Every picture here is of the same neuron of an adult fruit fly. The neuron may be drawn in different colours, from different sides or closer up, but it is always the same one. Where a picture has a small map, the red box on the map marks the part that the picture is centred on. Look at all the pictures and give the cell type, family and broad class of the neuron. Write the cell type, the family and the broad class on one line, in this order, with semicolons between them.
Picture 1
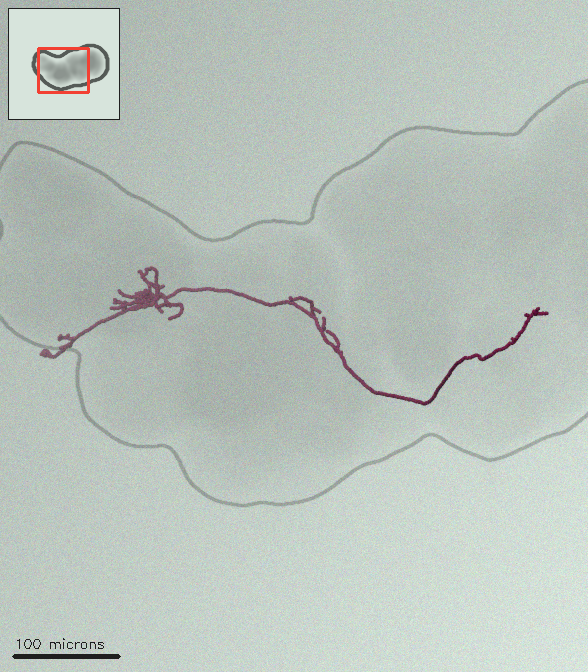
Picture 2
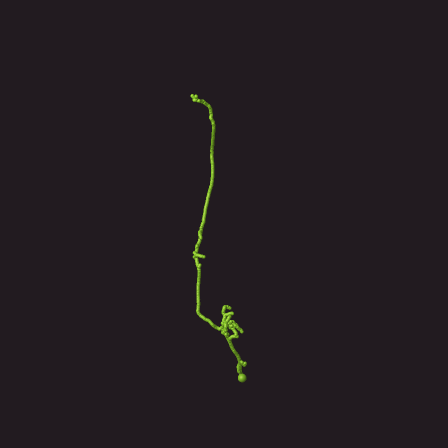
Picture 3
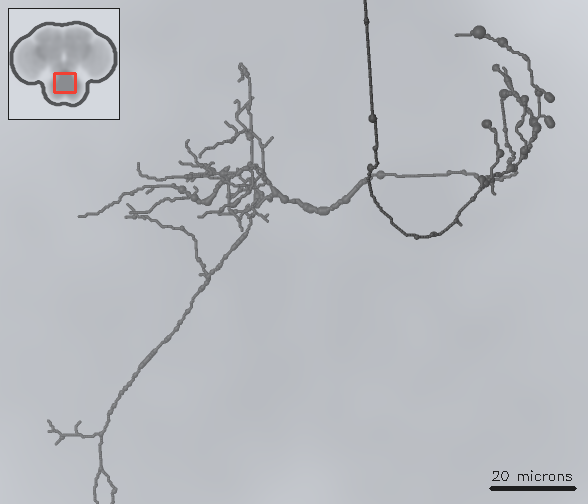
AN07B085; hemilineage 07B; ascending neuron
